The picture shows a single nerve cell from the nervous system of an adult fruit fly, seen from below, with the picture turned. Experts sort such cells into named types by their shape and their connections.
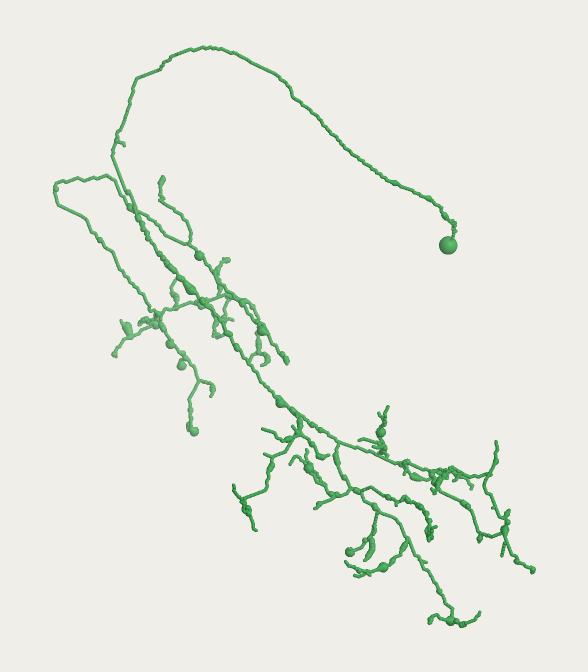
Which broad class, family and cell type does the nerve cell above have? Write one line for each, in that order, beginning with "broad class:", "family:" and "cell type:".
broad class: central-brain intrinsic neuron
family: hemilineage DL1_dorsal
cell type: LHPV5c1_c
